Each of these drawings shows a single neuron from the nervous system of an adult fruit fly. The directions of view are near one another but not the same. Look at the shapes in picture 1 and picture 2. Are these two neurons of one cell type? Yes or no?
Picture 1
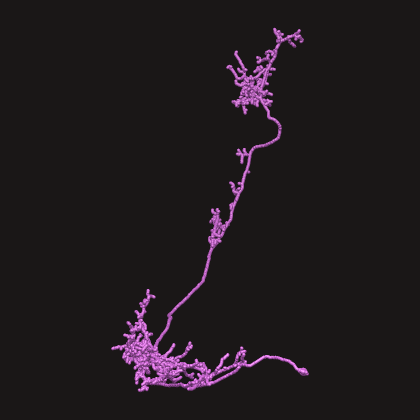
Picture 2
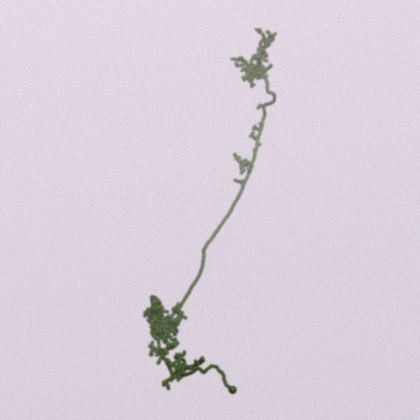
yes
